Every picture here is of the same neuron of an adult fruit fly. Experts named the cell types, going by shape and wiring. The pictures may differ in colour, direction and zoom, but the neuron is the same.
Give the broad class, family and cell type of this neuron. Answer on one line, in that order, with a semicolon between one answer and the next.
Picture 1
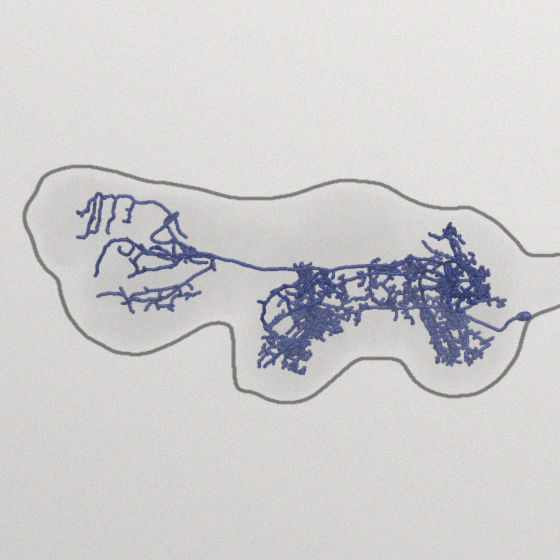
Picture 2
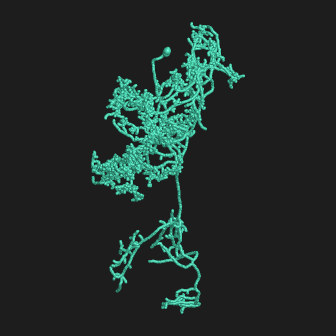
nerve-cord intrinsic neuron; hemilineage 07B; IN07B001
